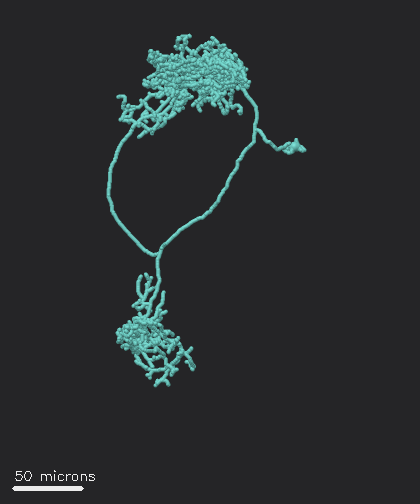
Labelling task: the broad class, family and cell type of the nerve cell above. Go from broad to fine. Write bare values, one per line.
central-brain intrinsic neuron
hemilineage DM2_central
SMP285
